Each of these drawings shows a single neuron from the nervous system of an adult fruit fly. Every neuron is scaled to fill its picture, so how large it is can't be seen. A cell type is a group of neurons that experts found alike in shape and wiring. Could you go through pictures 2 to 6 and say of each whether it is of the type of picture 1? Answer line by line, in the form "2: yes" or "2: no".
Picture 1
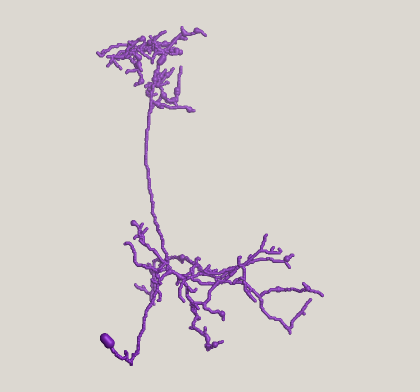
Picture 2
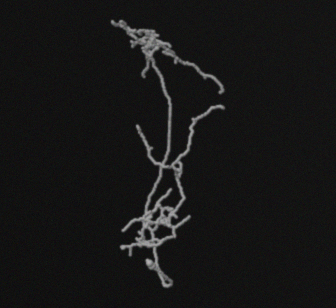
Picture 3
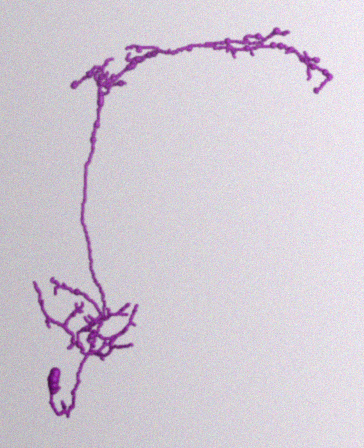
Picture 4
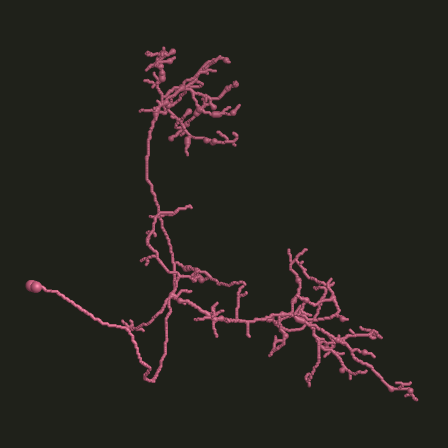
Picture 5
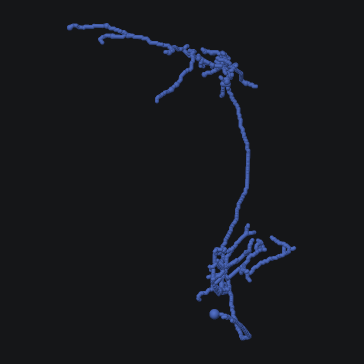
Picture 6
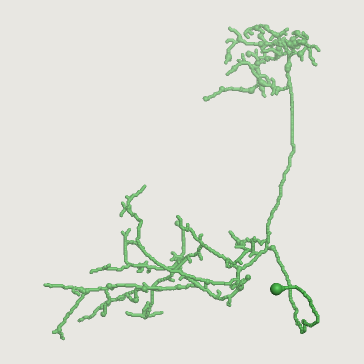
2: no
3: no
4: yes
5: no
6: yes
